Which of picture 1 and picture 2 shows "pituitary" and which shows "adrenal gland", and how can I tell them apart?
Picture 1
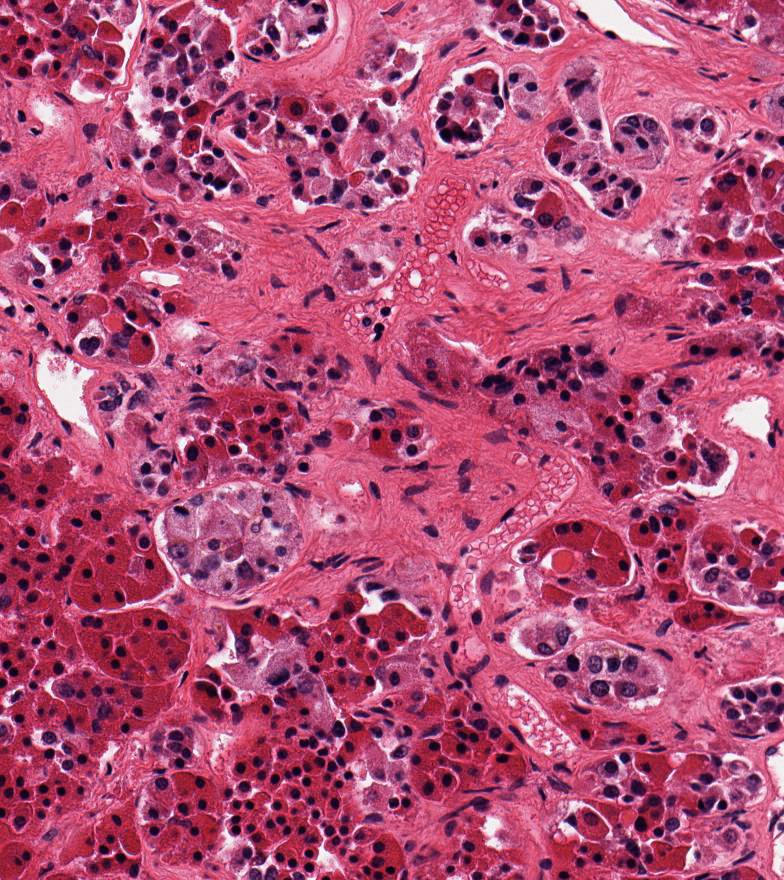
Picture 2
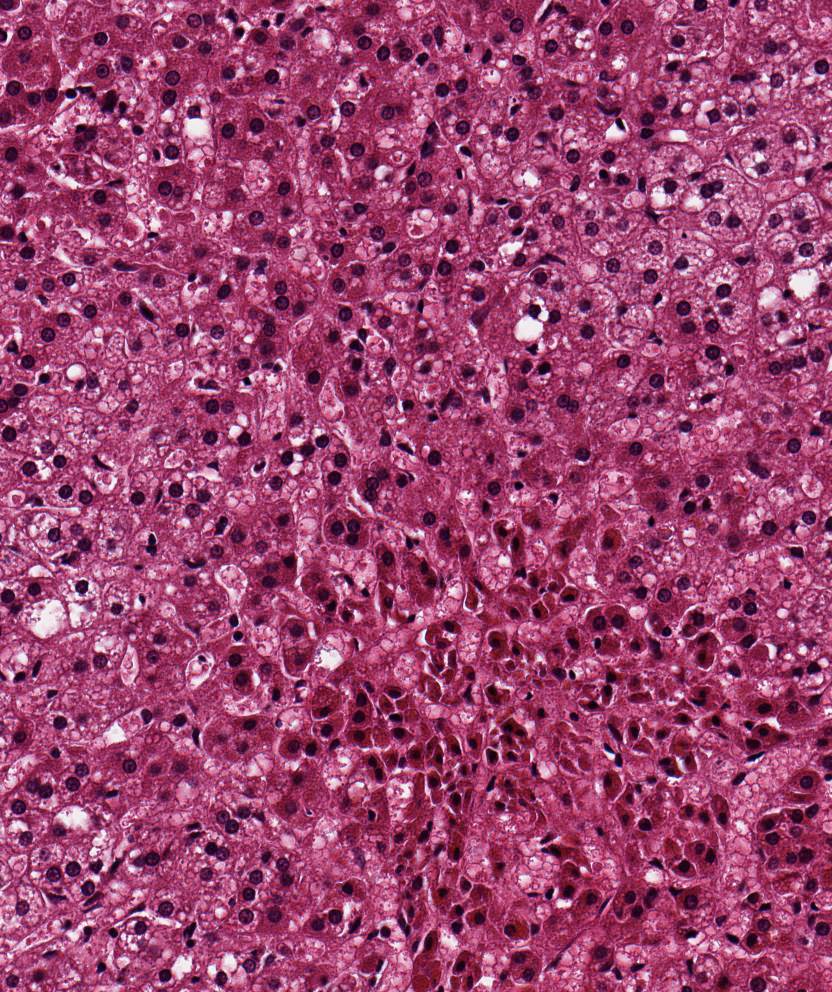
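The pituitary is in picture 1 and the adrenal gland in picture 2. In the pituitary, many cells have intensely red, eosinophilic cytoplasm, most crowded at the left and bottom, while some nests have pale purple-grey cytoplasm. Epithelial nuclei there are round, dark and mostly central. In the adrenal gland, large polygonal cells in closely packed plates fill the whole field, most of those in the upper and left parts having pale, finely vacuolated, foamy cytoplasm. Narrow slit-like channels between the plates are lined by cells with small flattened elongated nuclei, and no fibrous bands cross the field.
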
